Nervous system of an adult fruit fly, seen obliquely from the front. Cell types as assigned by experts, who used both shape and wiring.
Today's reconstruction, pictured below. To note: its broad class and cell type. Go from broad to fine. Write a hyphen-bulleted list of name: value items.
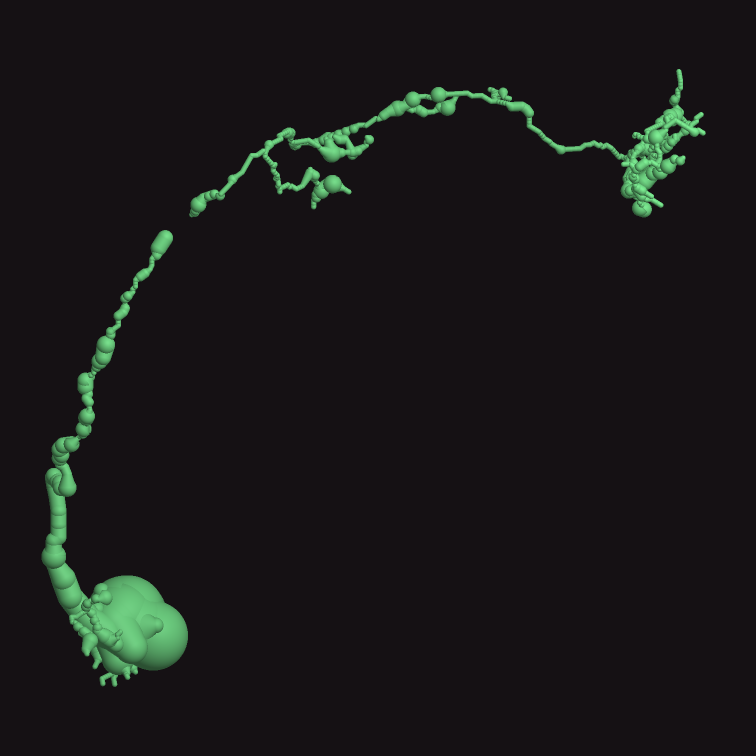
- broad class: central-brain intrinsic neuron
- cell type: ISN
